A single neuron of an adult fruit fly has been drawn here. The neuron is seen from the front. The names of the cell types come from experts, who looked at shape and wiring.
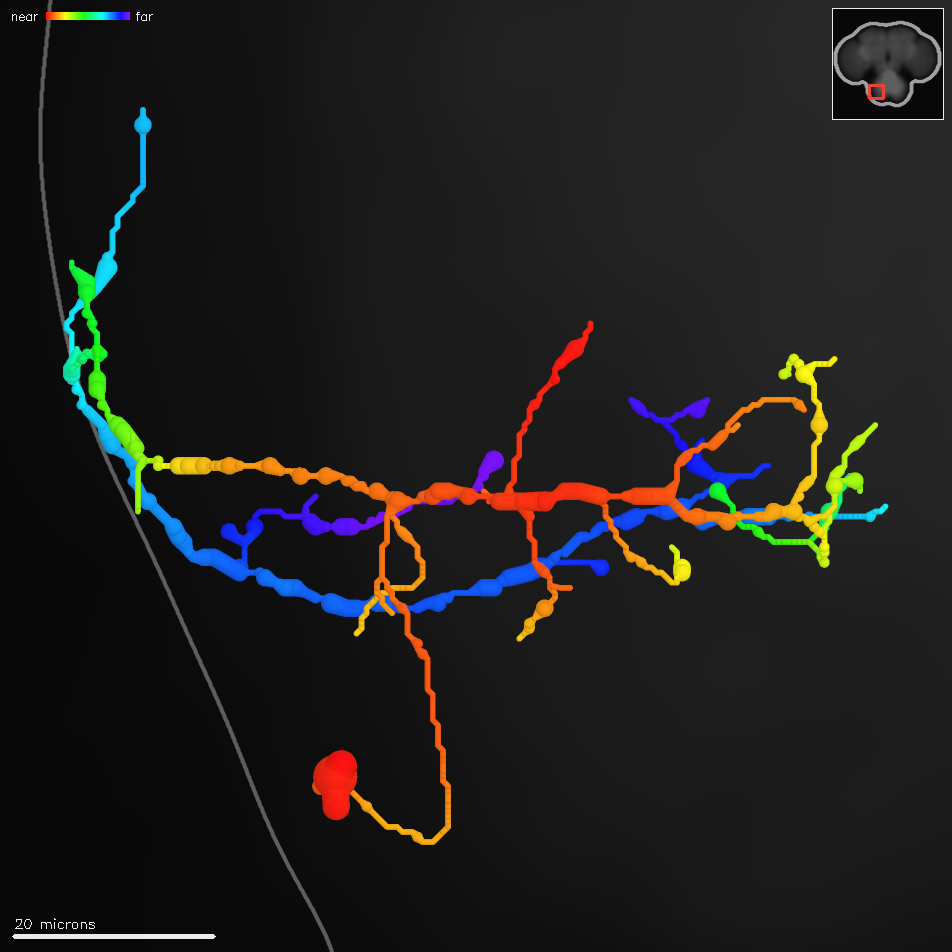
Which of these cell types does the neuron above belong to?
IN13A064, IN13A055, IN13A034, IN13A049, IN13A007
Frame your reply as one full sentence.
The cell type that this neuron has is IN13A055.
